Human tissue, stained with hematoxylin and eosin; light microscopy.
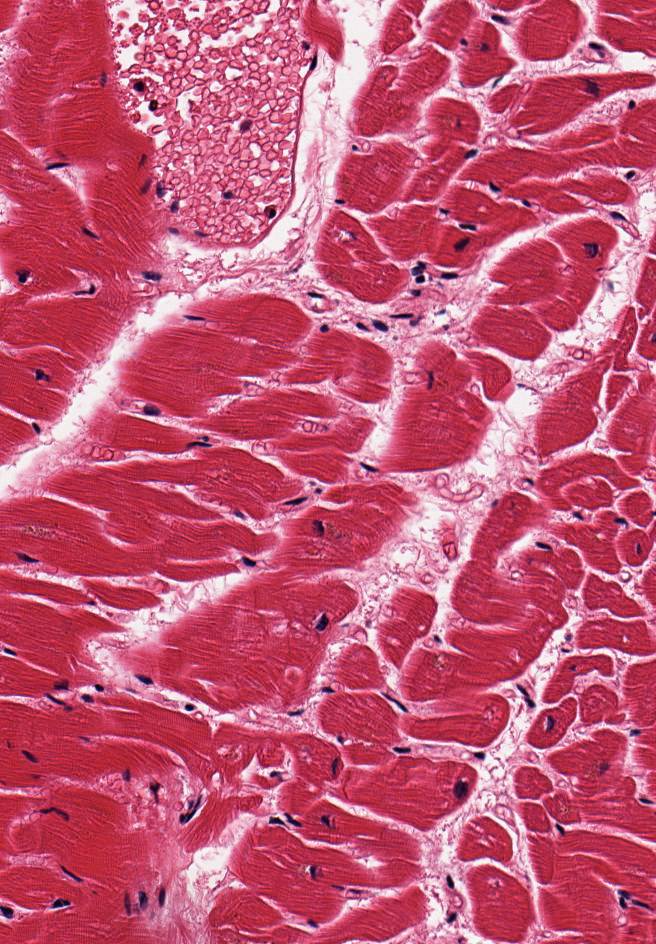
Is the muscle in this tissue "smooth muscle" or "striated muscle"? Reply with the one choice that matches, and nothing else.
Striated muscle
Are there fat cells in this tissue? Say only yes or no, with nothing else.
No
